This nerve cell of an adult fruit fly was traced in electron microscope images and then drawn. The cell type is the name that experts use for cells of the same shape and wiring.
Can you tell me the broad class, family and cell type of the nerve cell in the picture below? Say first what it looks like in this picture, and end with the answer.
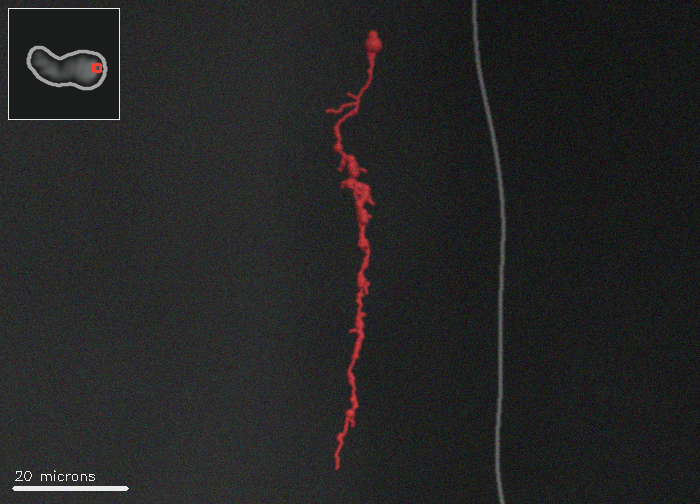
The cell body is at the top of the picture. From top to bottom in the picture it spans about 80 microns. It is an optic-lobe intrinsic neuron. Its family is Dm. It is of cell type Dm3a.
